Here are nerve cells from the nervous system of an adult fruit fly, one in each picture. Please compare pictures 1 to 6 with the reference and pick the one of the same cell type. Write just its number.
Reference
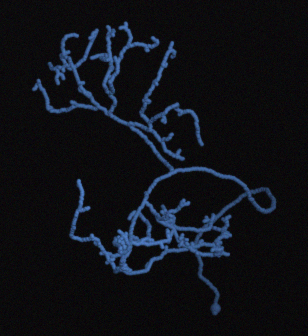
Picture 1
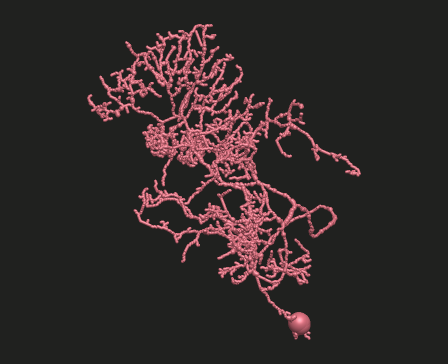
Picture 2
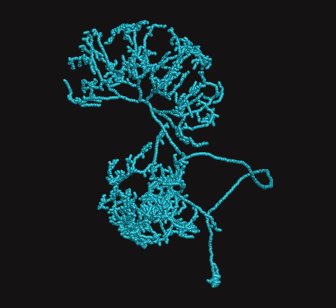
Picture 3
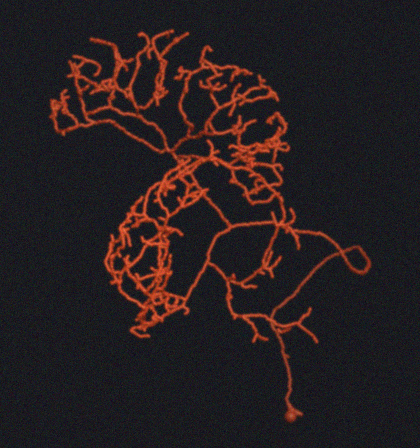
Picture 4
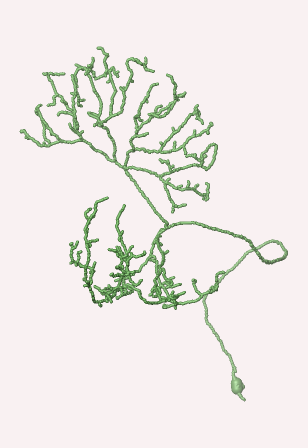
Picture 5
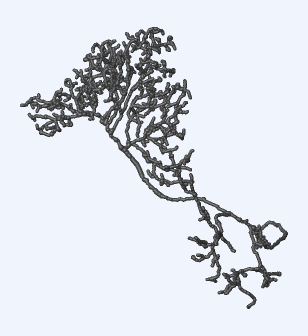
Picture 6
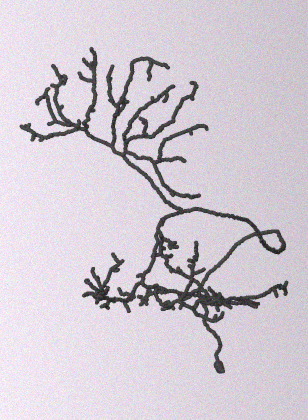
6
